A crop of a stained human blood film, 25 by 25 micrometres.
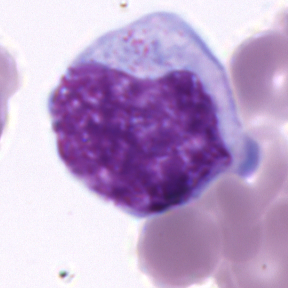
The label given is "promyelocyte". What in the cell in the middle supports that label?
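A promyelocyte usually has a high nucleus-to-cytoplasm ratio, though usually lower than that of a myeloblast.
Here the nucleus fills most of the cell, which fits a high ratio.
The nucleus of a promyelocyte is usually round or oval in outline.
This one departs from that: its upper border is wavy, with a shallow indentation. The nucleus measures about 16 by 13 micrometres. Most of the cytoplasm lies above the nucleus, and fine reddish-purple granules are scattered through that part.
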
